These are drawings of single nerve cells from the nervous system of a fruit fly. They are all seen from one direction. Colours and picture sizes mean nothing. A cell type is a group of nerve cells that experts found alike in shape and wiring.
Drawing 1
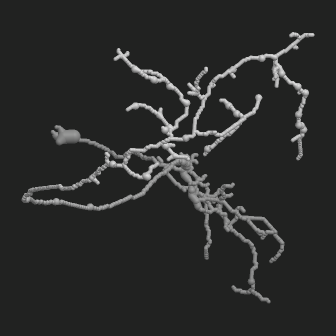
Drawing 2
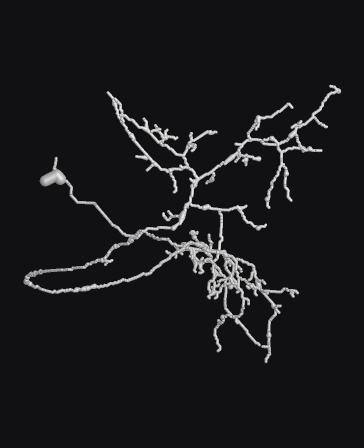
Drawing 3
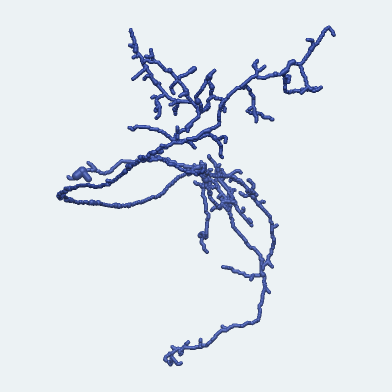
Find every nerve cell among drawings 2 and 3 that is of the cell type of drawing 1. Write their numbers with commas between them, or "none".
2, 3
